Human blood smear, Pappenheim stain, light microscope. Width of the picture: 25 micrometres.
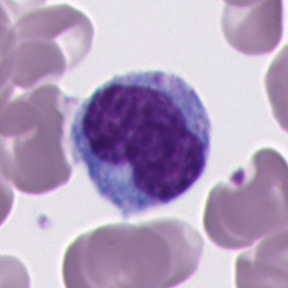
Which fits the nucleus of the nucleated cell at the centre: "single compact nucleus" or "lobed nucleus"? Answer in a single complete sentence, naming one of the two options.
Its nucleus forms a single compact mass of round, oval or kidney shape.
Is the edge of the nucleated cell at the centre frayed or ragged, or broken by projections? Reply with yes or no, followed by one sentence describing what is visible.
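Yes. The cell is roundish with a slightly ragged edge.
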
